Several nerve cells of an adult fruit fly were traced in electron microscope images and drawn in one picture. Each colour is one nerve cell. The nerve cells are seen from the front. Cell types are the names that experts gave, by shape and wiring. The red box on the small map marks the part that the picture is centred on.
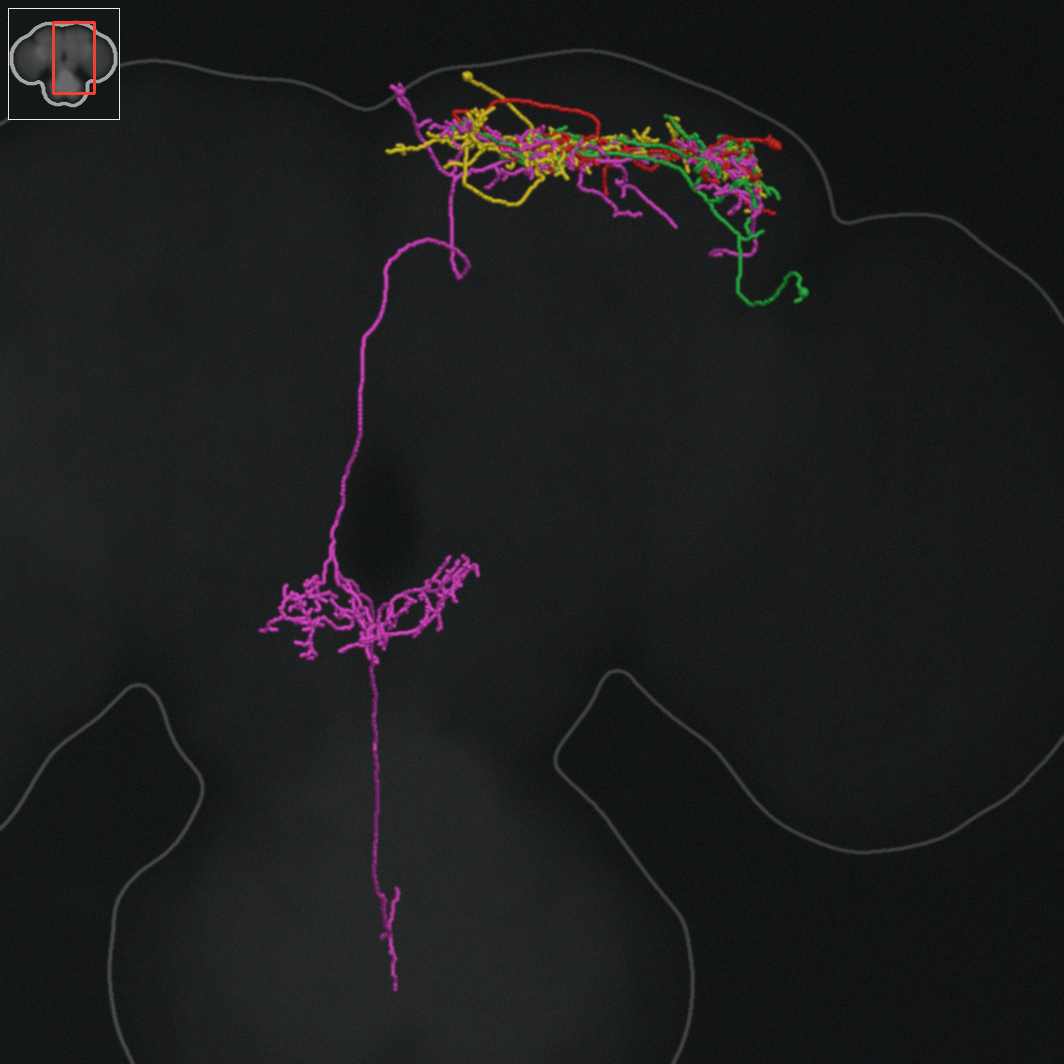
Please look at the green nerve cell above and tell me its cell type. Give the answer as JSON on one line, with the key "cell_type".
{"cell_type": "CB4151"}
